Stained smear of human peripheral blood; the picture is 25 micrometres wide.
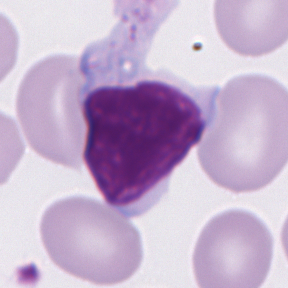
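Large granular lymphocyte, central cell. The nucleus is angular, I'd note: broad at the top, then tapering to a blunt point at the bottom. Its chromatin looks dense and dark purple, though with faint lighter mottling. The cytoplasm, pale blue-grey, stretches upward in a long irregular tongue that reaches the top edge of the picture.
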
